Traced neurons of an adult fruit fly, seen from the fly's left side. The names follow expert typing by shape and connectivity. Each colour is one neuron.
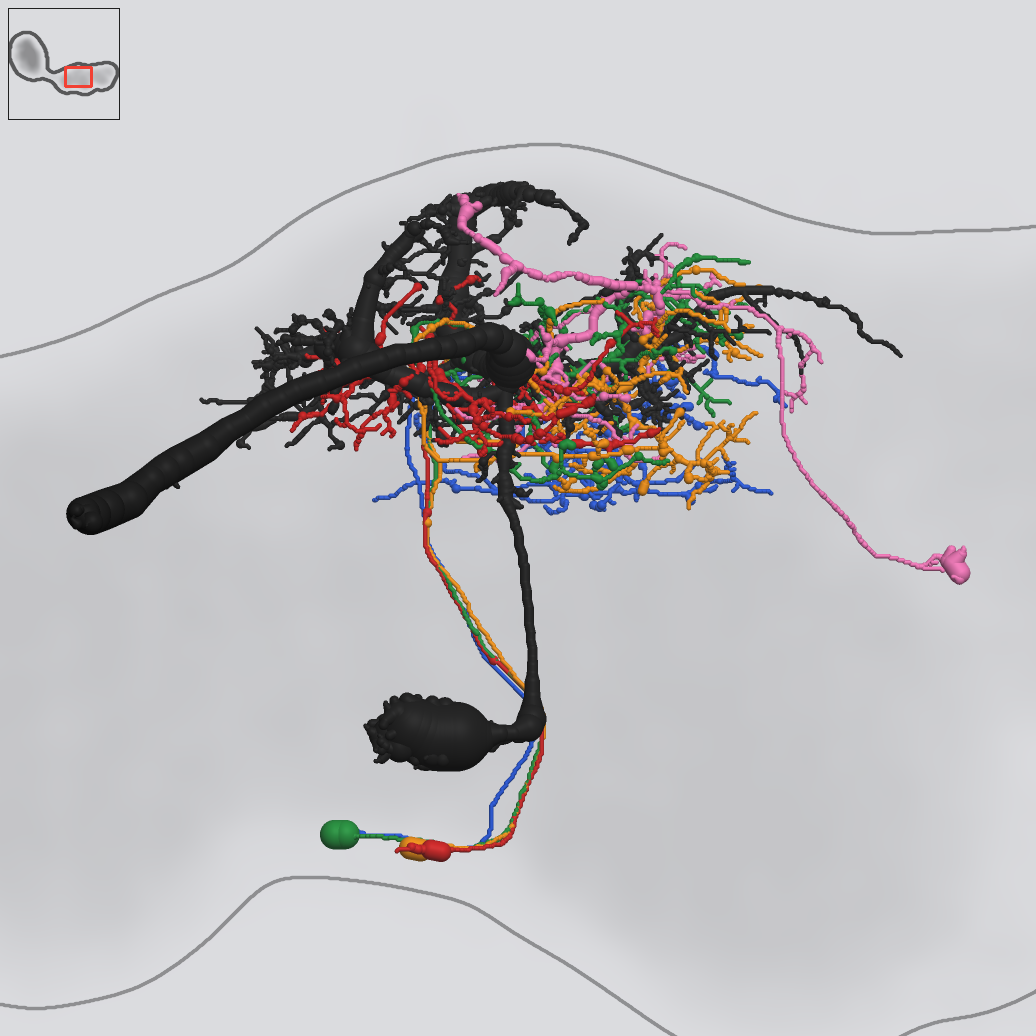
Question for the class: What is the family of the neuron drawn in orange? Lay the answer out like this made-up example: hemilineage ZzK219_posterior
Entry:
hemilineage 02A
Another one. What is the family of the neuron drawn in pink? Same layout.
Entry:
hemilineage 03B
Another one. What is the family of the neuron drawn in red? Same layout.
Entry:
hemilineage 02A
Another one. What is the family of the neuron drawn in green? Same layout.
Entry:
hemilineage 02A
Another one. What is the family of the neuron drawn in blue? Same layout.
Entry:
hemilineage 02A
